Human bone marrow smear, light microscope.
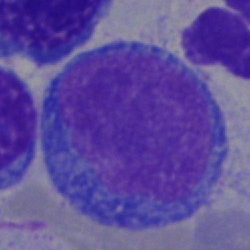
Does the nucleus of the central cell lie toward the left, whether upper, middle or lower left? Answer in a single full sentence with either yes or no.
No, the nucleus of this cell is positioned toward the right side.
